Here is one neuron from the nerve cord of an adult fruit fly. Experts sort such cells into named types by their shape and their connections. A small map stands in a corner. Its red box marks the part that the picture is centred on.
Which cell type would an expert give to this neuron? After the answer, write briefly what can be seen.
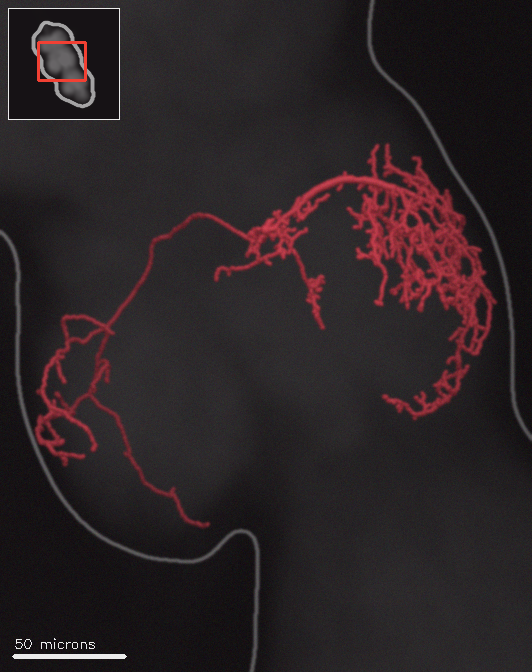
The cell type is INXXX083. It is a nerve-cord intrinsic neuron. From left to right in the picture it spans about 200 microns. Dozens of branch ends can be seen.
